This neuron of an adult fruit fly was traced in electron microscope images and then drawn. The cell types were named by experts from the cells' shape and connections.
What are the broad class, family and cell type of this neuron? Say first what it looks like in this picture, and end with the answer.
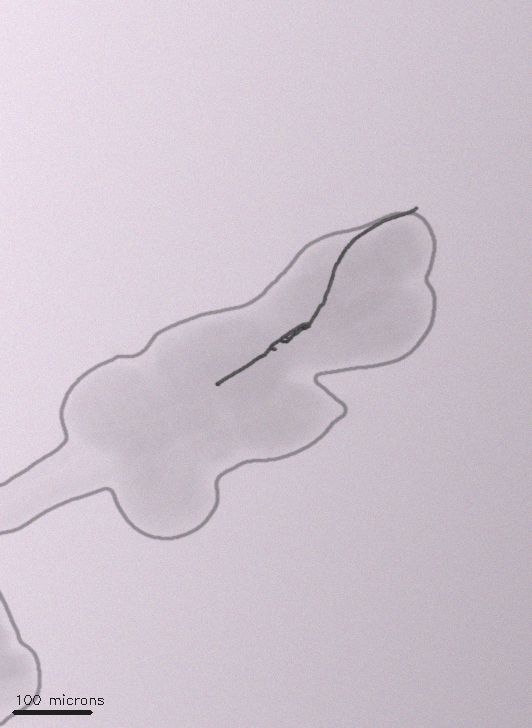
It is in the nerve cord and does not reach the brain. The drawing shows no cell body. From left to right in the picture it spans about 250 microns. It is a sensory neuron entering the nerve cord. The name of its family is class mechanosensory proprioceptive. The cell type is SNpp02.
